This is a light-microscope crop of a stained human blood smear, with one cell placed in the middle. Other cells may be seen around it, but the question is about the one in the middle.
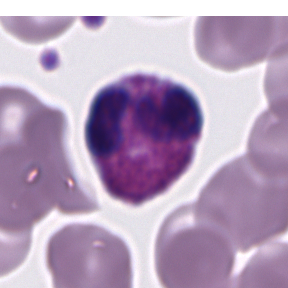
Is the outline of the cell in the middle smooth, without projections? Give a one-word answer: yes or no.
Yes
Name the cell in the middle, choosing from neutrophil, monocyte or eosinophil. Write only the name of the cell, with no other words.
eosinophil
